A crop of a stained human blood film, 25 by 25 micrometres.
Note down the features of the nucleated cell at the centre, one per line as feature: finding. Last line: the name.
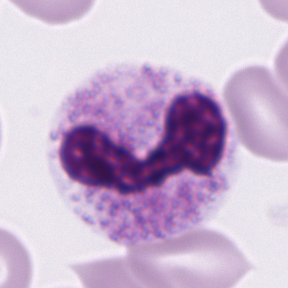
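Outline: round and smooth, as far as I can tell.
Nucleus: two lobes, held together by a thick band.
Lobes: the right one sits higher than the left, I notice.
Vacuoles: none that I can see in the cytoplasm.
Name: segmented neutrophil.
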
